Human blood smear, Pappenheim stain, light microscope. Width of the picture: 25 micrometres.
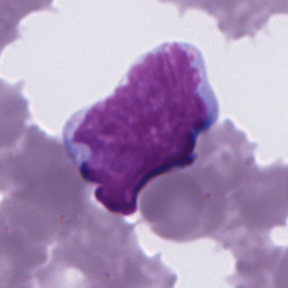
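Myeloblast, the nucleated cell at the centre of a stained peripheral blood smear. Outline: irregular and angular, not round. Nucleus: one unlobed mass that follows the shape of the cell. Chromatin: finely textured, with pale streaks and no coarse dark clumps. Cytoplasm: free of vacuoles.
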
